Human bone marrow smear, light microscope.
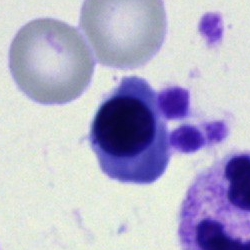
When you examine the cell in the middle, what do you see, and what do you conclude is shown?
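Look at the chromatin first: it is very dark and dense, with little visible internal structure. Search the nucleus and you will find no nucleoli. Around it runs a moderate rim of blue cytoplasm, widest below and to the right of the nucleus. Notice, too, the irregular outline, with a rounded bulge of cytoplasm at the top. This cell is an erythroblast.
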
